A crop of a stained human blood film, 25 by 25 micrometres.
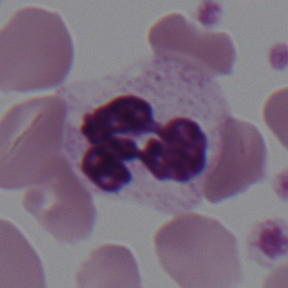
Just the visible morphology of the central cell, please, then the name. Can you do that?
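Take your time with the nucleus first: its chromatin is dark purple and coarsely clumped, and you will find no nucleoli in it. Moving out to the cytoplasm, you'll see fine lilac-pink granules scattered all through it, with no clear vacuoles. This is a segmented neutrophil.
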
